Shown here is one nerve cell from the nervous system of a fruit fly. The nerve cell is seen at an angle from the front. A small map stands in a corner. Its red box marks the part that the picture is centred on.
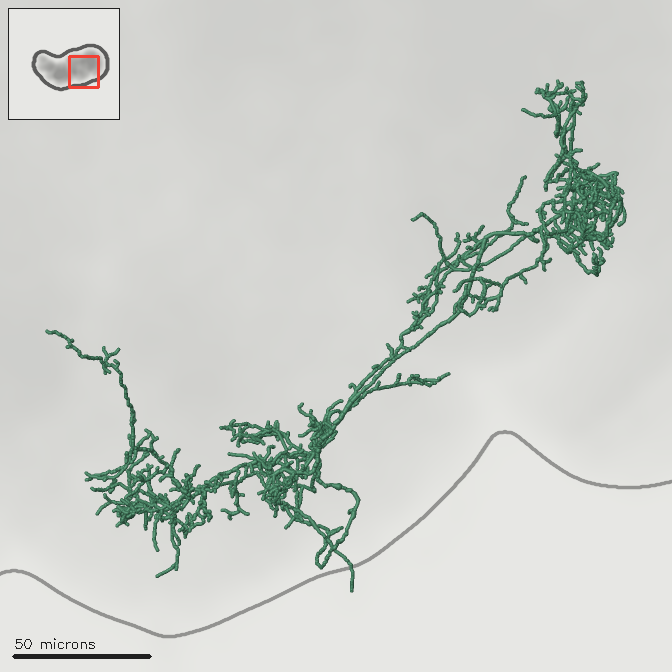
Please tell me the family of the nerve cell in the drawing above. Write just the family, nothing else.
ALIN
